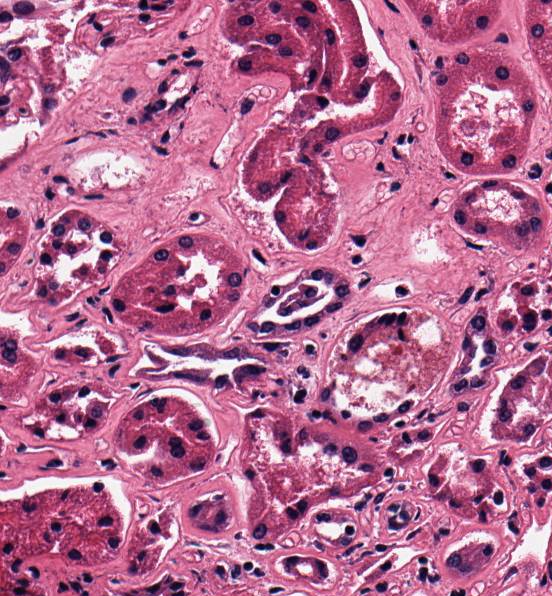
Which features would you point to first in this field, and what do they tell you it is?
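Cortical labyrinth of the kidney. First, the field consists of many rounded and elongated tubular profiles, set apart by pink fibrous stroma.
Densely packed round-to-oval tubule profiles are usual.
Second, the tubules are lined by a single layer of cuboidal cells with abundant granular eosinophilic cytoplasm and one round, dark nucleus each. Third, many lumens are narrow and irregular with ragged edges.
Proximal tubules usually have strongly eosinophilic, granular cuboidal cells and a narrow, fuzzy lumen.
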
